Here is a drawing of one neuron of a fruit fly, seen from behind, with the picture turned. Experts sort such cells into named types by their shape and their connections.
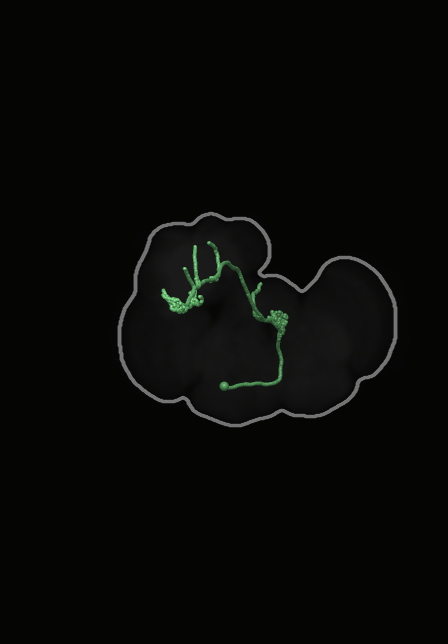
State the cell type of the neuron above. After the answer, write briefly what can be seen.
Its cell type is DNpe036. Its broad class is descending neuron. Its cell body lies in the middle of the picture. As drawn here it is about as wide as it is tall.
